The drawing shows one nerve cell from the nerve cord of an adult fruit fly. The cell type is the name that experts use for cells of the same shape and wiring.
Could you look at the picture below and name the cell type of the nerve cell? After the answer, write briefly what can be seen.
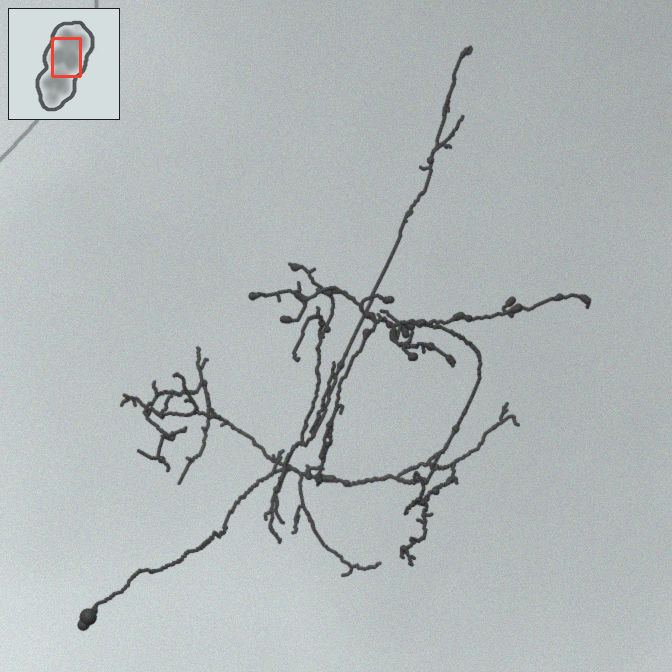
It is of cell type IN12B075. Its broad class is nerve-cord intrinsic neuron. Dozens of branch ends can be seen. In this view it is about as wide as it is tall.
